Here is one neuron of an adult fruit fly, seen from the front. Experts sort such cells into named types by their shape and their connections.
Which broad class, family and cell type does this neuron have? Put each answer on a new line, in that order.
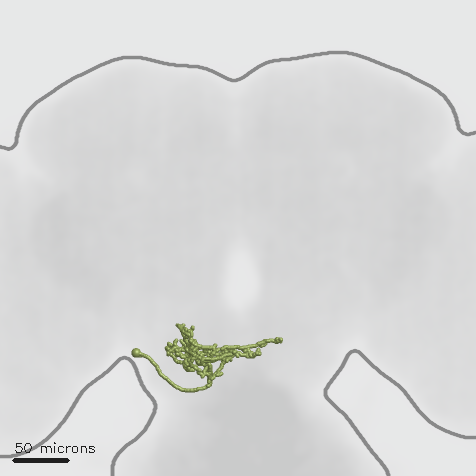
central-brain intrinsic neuron
hemilineage MD_SA1
GNG621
